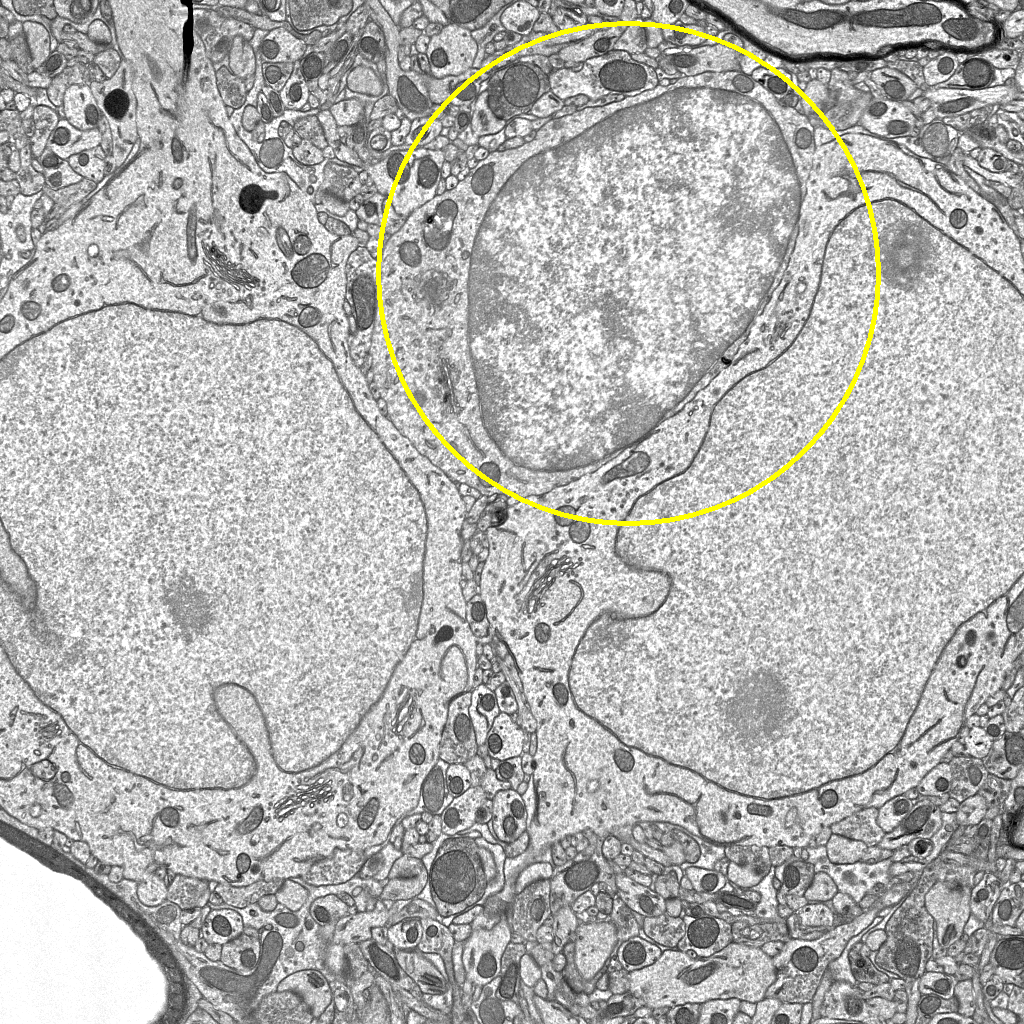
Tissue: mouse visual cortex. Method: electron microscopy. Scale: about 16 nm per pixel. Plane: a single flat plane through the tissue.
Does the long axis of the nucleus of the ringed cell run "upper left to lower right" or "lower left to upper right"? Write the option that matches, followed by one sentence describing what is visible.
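Lower left to upper right. The nucleus is a smooth oval whose long axis runs from lower left to upper right.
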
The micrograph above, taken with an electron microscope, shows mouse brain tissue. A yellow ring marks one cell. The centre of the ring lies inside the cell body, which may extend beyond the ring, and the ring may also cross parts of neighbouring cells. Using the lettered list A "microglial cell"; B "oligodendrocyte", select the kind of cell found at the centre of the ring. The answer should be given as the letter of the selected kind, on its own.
B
